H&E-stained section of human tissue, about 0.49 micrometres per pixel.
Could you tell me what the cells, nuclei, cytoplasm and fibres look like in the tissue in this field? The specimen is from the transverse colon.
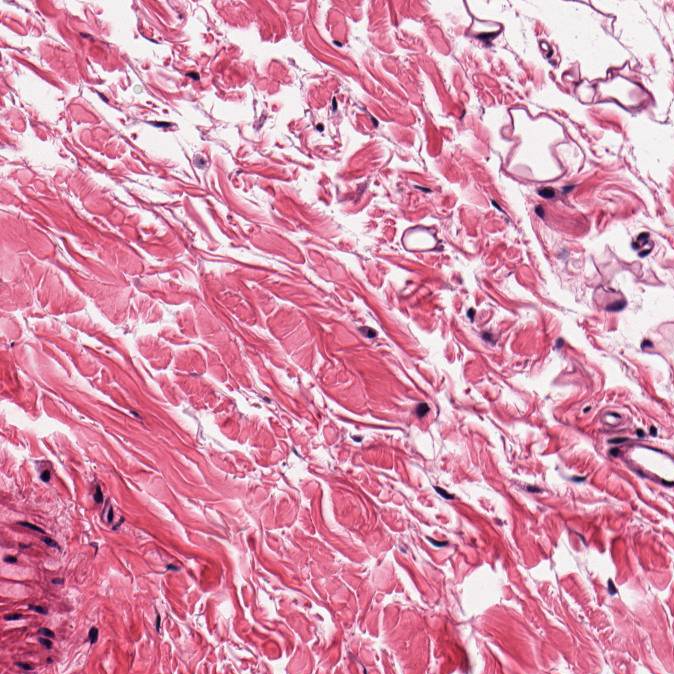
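Mostly it's pink fibre bundles, running diagonally from upper left toward lower right. They stain a strong pink with little blue tint. Nuclei between them are sparse, small, dark and mostly elongated, though down in the lower left corner there's a more cellular patch crowded with elongated dark nuclei.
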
